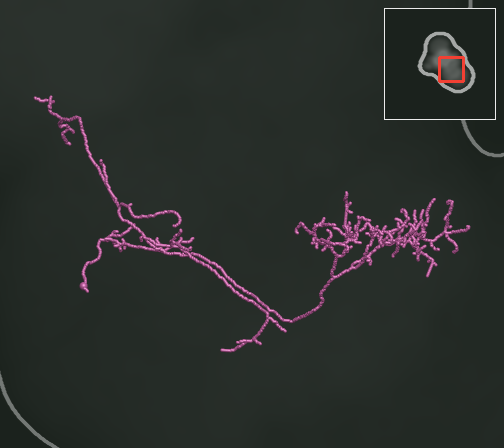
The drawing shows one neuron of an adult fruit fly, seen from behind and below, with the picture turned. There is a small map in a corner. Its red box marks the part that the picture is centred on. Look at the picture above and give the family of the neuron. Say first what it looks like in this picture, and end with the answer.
The picture shows dozens of branch ends. As drawn here it is wider than it is tall. It is a visual projection neuron. The family is hemilineage PSp3.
